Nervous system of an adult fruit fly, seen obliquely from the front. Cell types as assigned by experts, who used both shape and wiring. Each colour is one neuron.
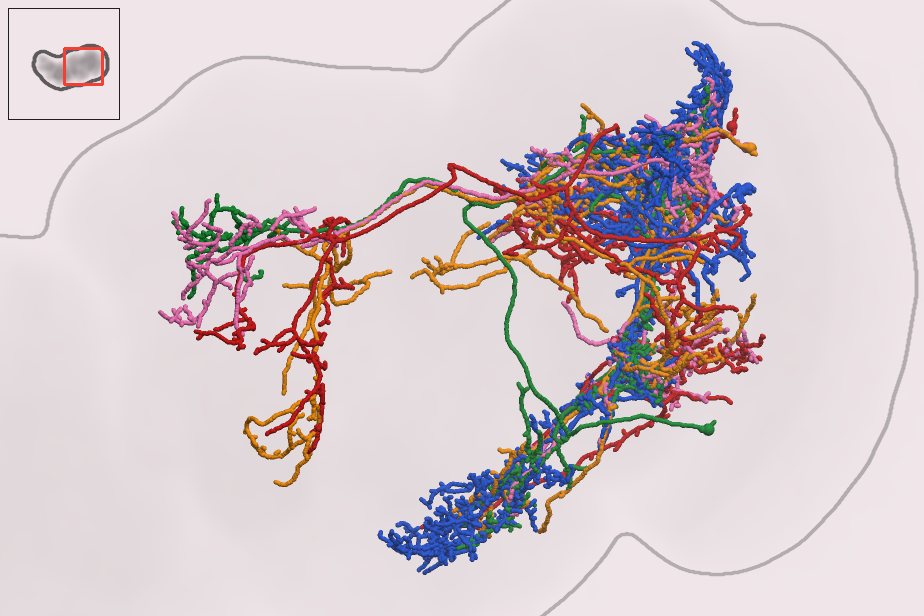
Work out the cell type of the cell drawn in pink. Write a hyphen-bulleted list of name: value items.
- cell type: AVLP035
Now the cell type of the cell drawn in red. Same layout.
- cell type: AVLP034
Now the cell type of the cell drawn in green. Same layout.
- cell type: SAD035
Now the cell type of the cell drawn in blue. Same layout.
- cell type: AVLP209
